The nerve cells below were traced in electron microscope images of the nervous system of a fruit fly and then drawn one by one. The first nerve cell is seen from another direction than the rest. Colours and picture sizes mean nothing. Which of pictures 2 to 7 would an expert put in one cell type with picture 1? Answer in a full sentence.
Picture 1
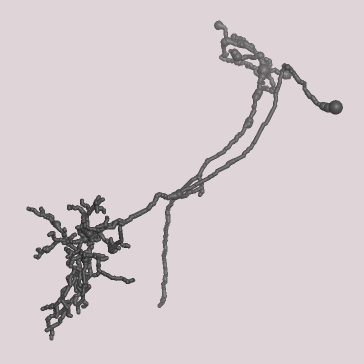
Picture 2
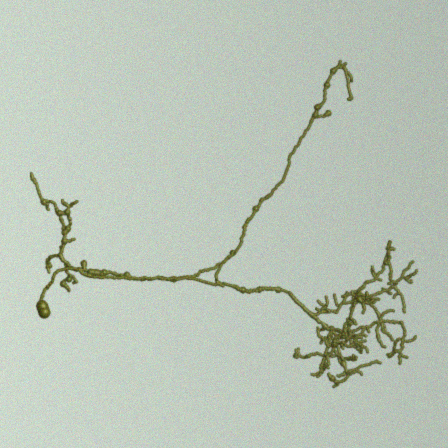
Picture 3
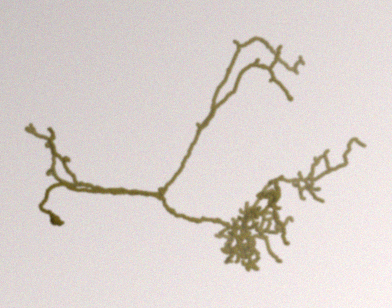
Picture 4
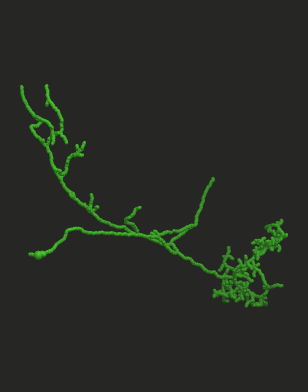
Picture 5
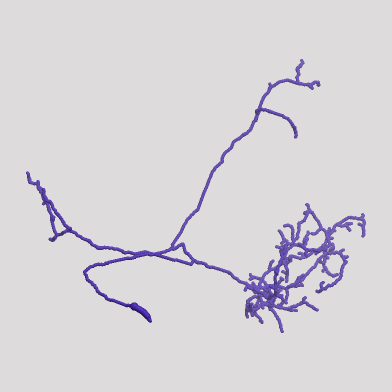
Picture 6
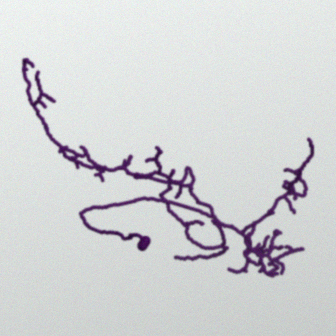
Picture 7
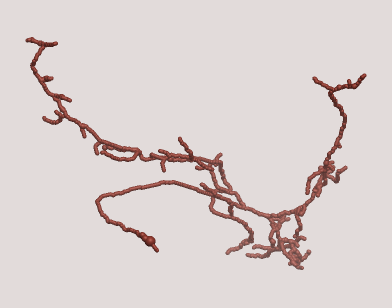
Picture 2, picture 3 and picture 5 are of the same cell type.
